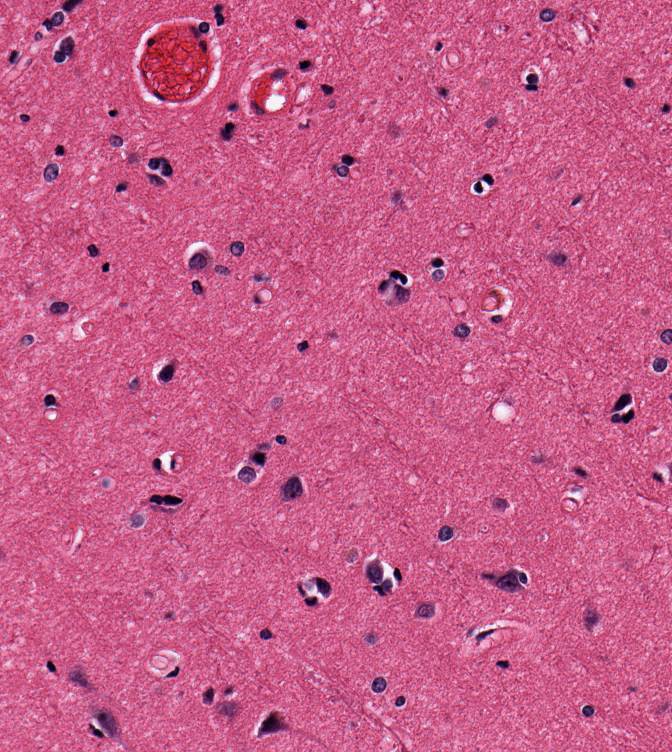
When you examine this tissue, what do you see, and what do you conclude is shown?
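The whole field is a uniform, finely fibrillary pink background with no organised units in it. Small round dark nuclei are scattered singly across it. Just to the right of the large vessel there's a second, smaller one with red blood cells in it. No epithelium, glands or fat cells anywhere. This is cerebral cortex.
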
